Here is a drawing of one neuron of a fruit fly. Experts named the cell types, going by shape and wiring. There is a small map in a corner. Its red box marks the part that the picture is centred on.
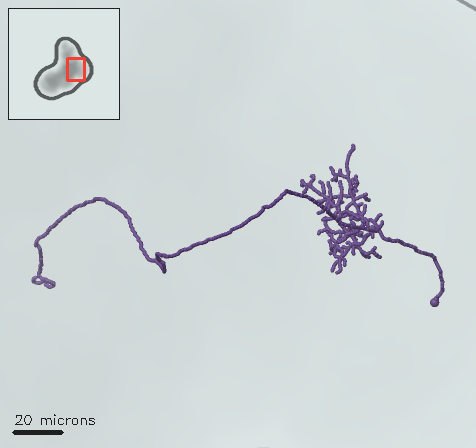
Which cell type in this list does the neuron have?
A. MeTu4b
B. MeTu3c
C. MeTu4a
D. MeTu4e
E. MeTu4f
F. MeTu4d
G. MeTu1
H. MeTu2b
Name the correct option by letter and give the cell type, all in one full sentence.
The neuron is of the MeTu3c cell type, which is option B.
